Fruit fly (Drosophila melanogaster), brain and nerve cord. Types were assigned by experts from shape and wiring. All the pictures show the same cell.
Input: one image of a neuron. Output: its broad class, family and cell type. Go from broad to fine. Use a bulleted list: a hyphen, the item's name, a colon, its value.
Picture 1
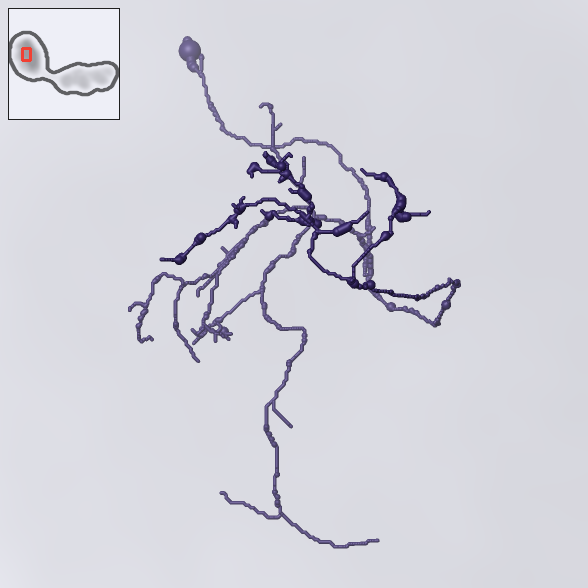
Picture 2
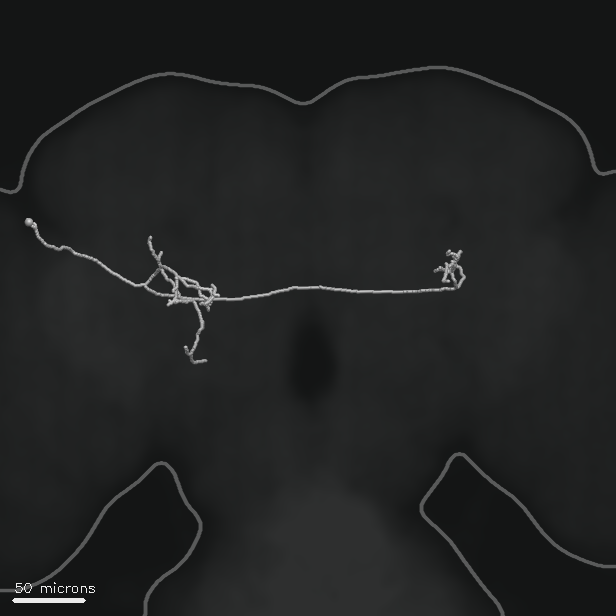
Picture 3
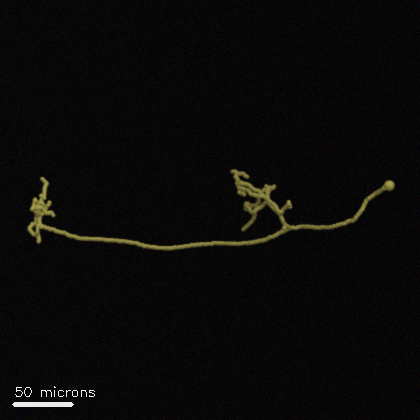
- broad class: central-brain intrinsic neuron
- family: hemilineage VLPl2_posterior
- cell type: CB2514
